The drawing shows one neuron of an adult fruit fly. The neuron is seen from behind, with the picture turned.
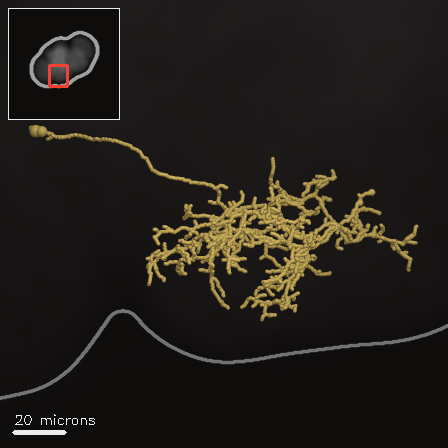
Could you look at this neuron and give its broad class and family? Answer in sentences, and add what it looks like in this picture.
This is a central-brain intrinsic neuron. Its family is LHAV. From left to right in the picture it spans about 150 microns. The picture shows dozens of branch ends.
